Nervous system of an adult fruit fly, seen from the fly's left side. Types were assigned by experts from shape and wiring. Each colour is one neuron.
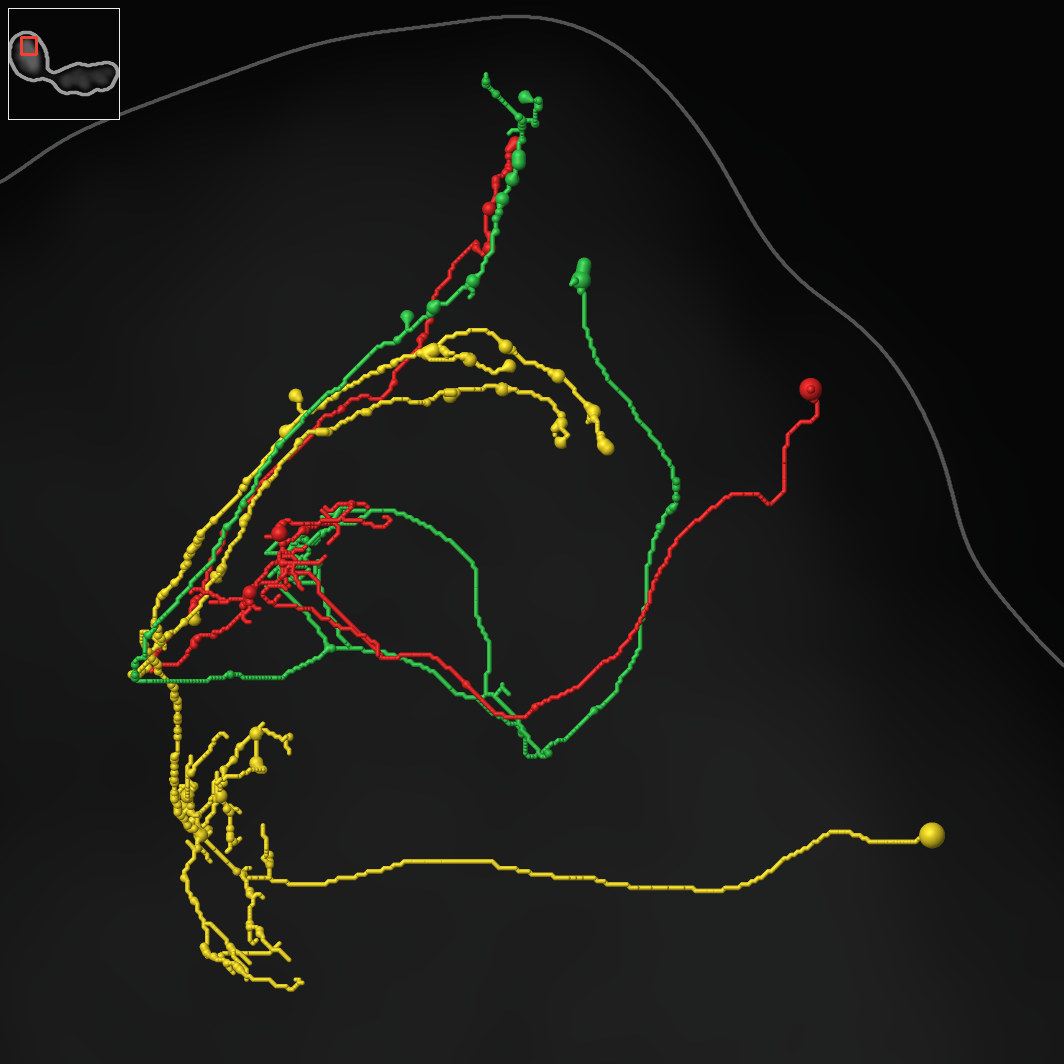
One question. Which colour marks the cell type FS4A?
green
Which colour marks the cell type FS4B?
red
